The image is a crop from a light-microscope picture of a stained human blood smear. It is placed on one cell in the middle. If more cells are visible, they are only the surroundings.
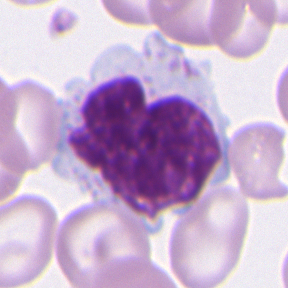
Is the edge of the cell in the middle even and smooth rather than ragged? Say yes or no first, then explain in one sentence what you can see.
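No. The outline of the cell is ragged, with many small bumps and projections.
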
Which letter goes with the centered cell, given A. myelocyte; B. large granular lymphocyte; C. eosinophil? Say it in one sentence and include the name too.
What option B states is correct, the central cell being a large granular lymphocyte.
